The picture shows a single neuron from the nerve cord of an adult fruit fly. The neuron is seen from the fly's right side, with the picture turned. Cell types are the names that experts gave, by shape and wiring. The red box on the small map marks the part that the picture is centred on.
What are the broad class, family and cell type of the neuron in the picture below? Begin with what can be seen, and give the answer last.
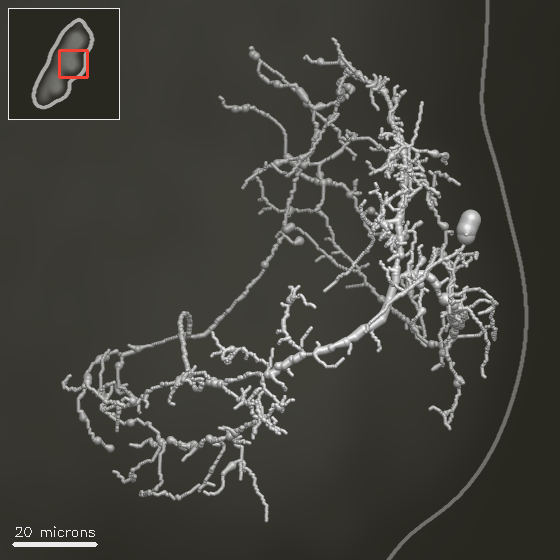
By the scale bar it is about 120 microns tall in this view. More than a hundred branch ends can be seen. Its broad class is nerve-cord intrinsic neuron. The family is hemilineage 04B. It is of cell type IN04B036.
